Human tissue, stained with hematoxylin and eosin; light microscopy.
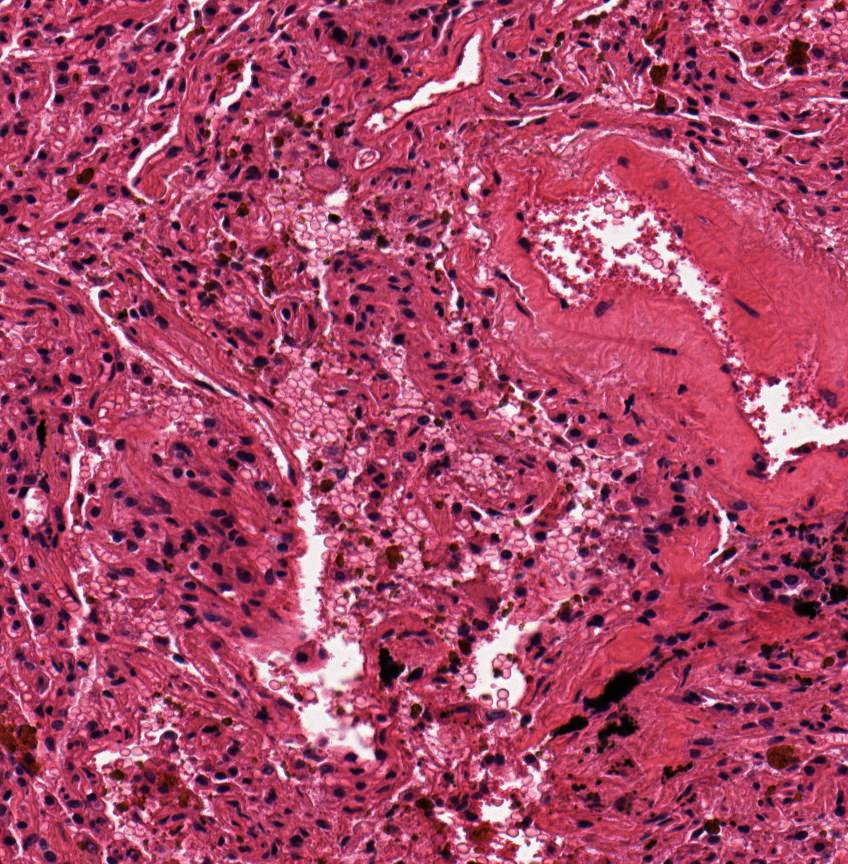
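Lung. Upper right, a thick-walled vessel curves through; I see a smooth, deep pink wall and red blood cells in its lumen. In the centre, red blood cell groups show as pale round outlines among cells, outside any clear vessel. Most nuclei look dark, oval to elongated. Narrow slit-like clear spaces run between cells, left half and centre.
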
